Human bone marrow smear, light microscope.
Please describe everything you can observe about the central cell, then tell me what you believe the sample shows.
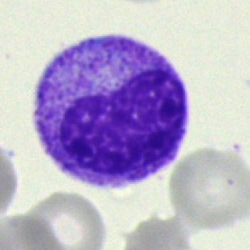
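Round and smooth in outline, the cell has its nucleus set off-centre toward the lower right. The chromatin is dark purple and patchy, with denser clumps among paler spaces. Fine purple granules are scattered throughout the cytoplasm. It is a metamyelocyte.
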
